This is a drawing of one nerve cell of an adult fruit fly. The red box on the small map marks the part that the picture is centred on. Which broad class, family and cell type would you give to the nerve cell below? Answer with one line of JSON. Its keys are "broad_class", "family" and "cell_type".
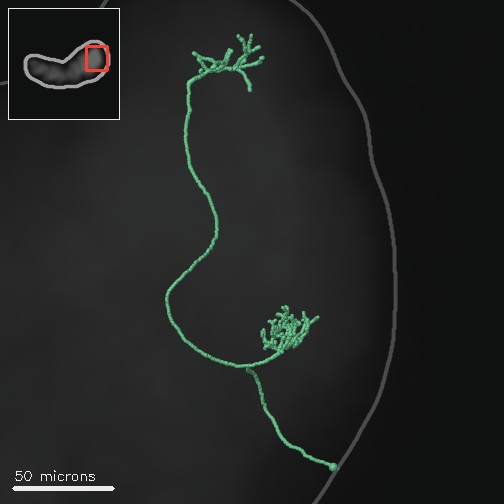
{"broad_class": "central-brain intrinsic neuron", "family": "hemilineage ALv1", "cell_type": "DP1l_vPN"}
